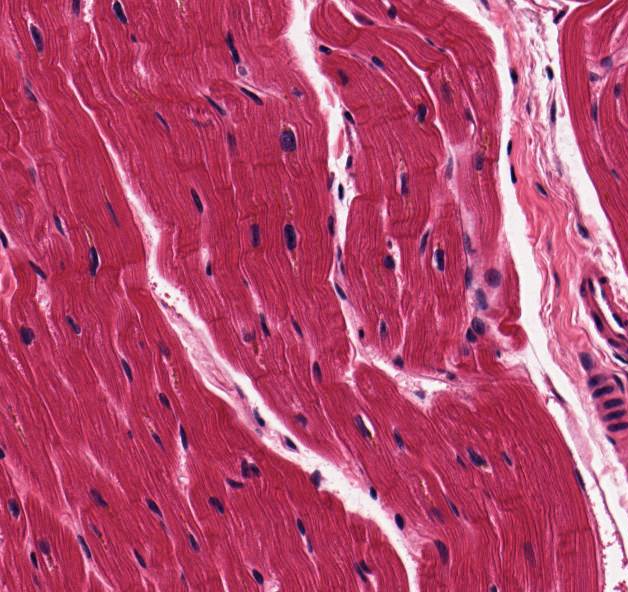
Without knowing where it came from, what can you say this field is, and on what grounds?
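Shown here is myocardium. The muscle fibres branch and join neighbouring fibres instead of running as separate parallel strands. Their nuclei are single, oval and central, and the cytoplasm is deeply and evenly eosinophilic.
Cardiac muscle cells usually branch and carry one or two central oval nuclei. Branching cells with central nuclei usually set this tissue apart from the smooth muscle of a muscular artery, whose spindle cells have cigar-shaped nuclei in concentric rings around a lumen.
Small golden-brown granules lie within some fibres, mostly near the nuclei.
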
